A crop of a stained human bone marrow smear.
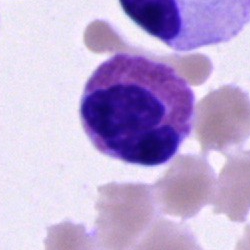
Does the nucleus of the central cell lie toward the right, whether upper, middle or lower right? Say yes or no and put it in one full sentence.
No, what lies toward the left is the nucleus of the cell.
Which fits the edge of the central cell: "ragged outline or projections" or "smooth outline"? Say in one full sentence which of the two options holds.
The outline of this cell is free of projections and smooth.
